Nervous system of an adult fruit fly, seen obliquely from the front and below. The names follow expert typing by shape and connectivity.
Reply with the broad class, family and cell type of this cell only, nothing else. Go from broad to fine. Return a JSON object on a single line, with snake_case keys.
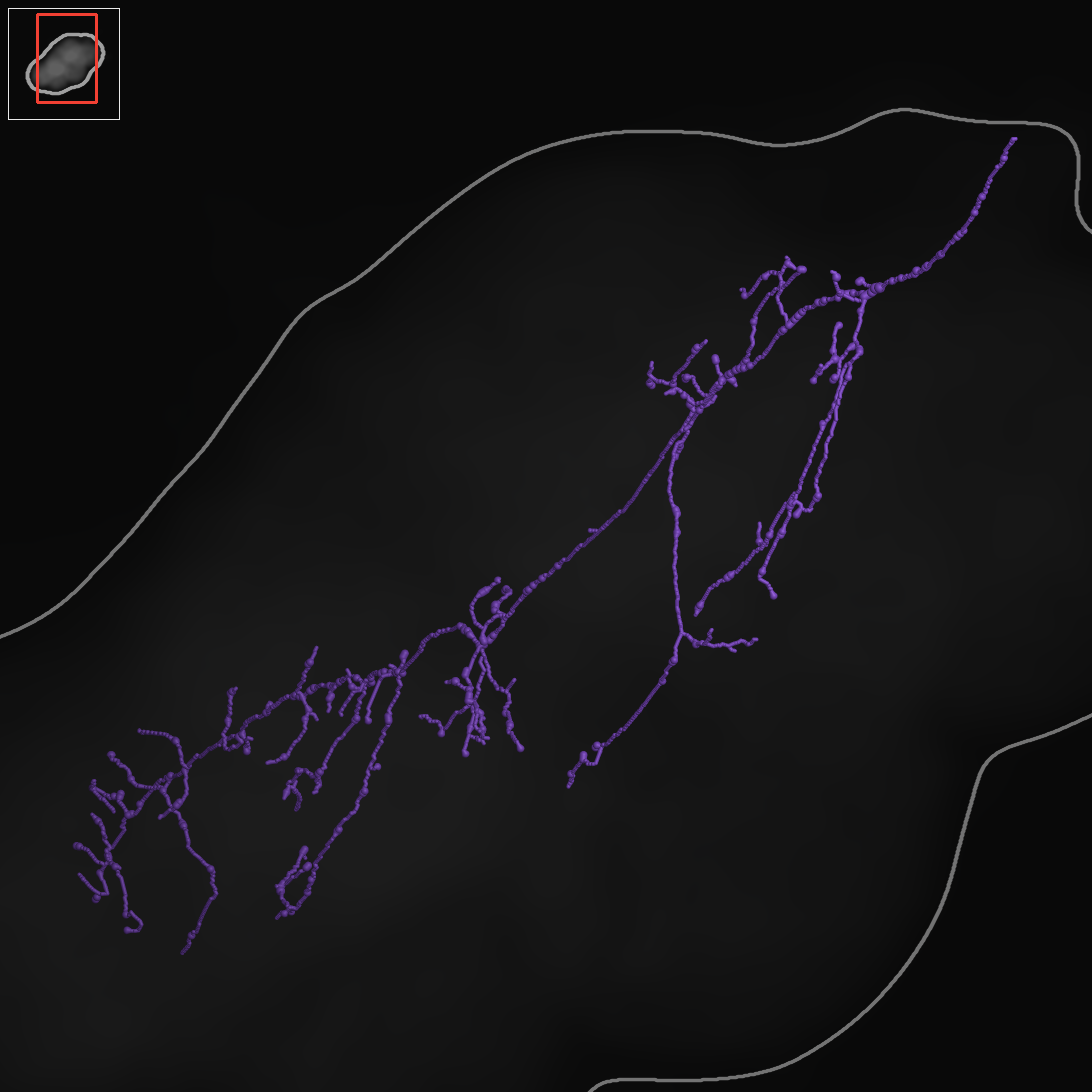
{"broad_class": "descending neuron", "family": "DNg", "cell_type": "DNg22"}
